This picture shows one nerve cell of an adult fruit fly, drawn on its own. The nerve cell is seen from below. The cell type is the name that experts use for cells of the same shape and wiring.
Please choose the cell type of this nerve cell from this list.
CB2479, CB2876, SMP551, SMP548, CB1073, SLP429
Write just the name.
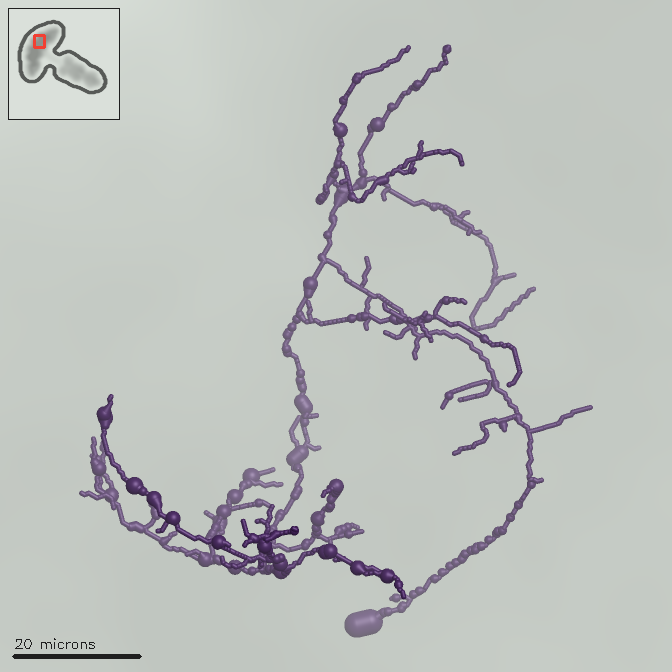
CB2876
